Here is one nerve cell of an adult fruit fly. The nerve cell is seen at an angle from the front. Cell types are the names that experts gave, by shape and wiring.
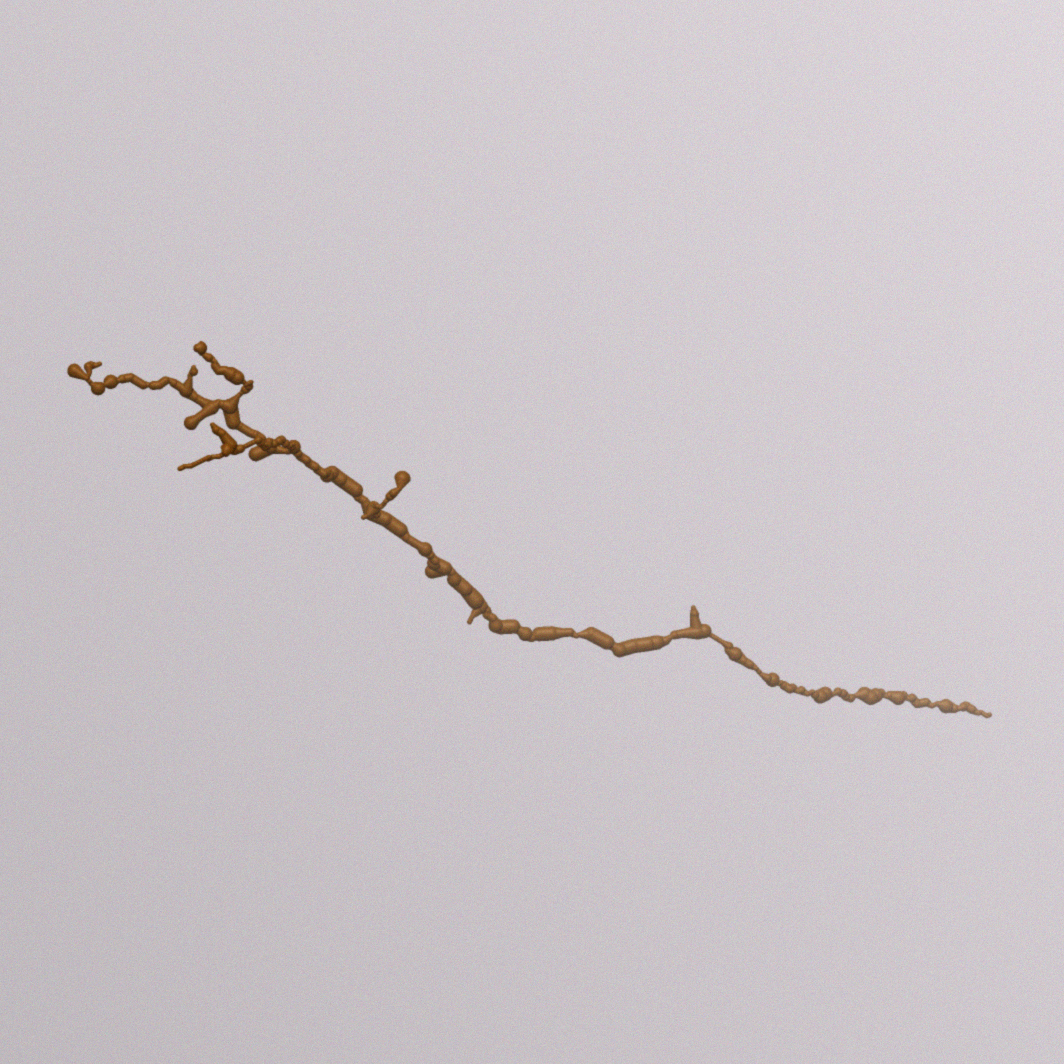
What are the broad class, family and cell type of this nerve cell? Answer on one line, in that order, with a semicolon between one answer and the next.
sensory neuron entering the nerve cord; class mechanosensory proprioceptive; SNpp43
